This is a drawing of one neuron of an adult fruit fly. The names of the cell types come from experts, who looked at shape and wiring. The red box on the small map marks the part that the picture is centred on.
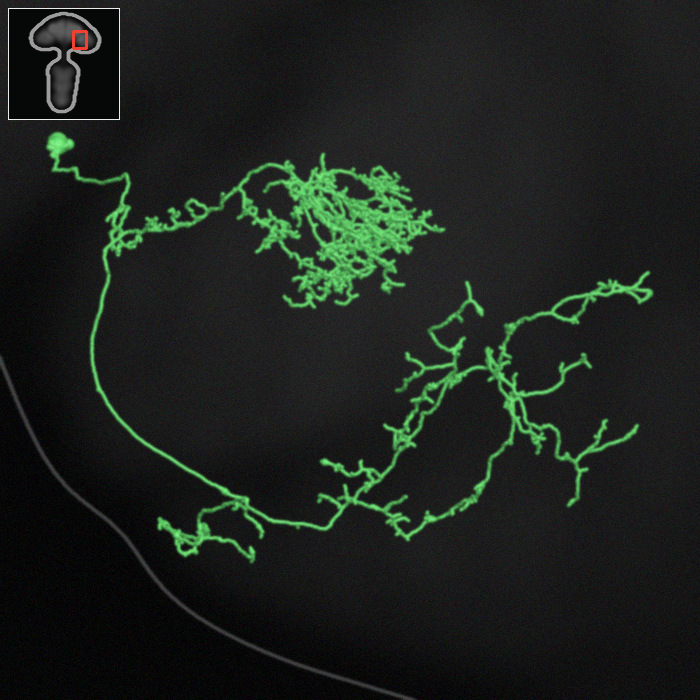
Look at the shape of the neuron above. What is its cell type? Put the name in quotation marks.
"LOLP1"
